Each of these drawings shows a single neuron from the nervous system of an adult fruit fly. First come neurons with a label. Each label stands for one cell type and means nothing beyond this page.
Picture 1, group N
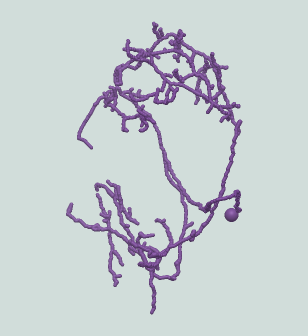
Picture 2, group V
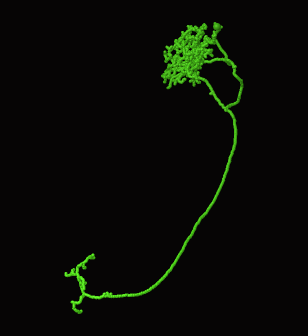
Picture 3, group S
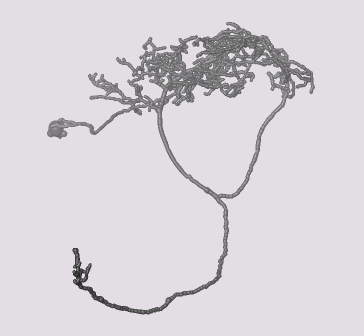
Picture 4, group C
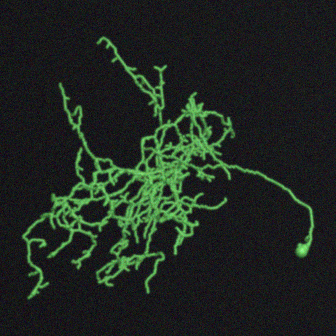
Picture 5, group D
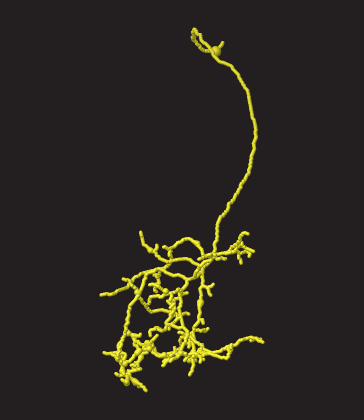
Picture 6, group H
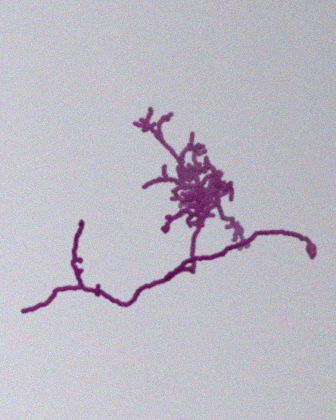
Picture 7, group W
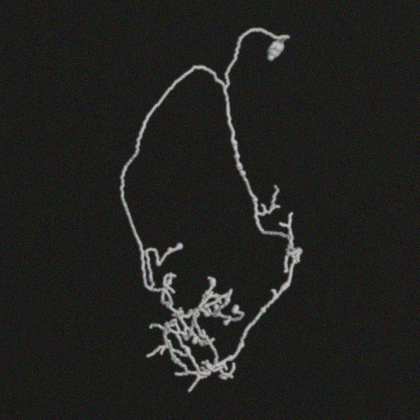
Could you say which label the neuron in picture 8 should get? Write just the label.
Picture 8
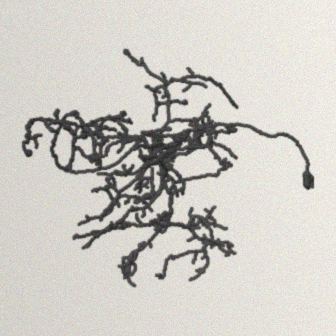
group C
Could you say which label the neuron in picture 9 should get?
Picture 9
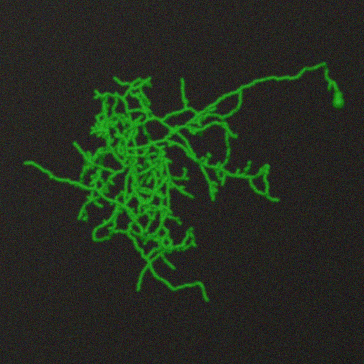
group C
